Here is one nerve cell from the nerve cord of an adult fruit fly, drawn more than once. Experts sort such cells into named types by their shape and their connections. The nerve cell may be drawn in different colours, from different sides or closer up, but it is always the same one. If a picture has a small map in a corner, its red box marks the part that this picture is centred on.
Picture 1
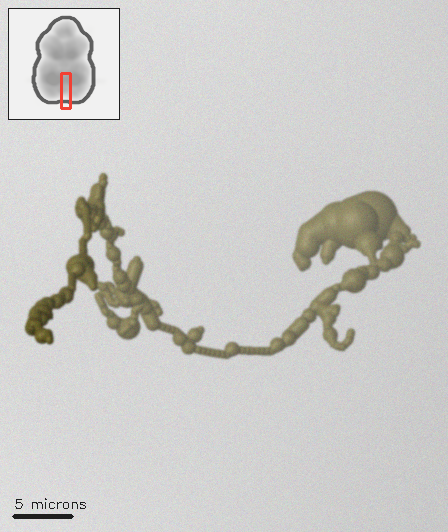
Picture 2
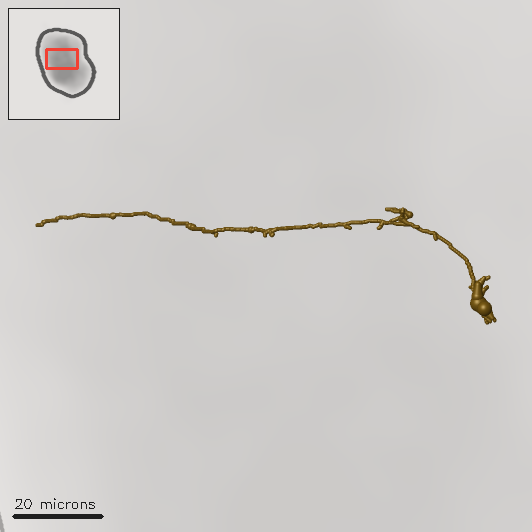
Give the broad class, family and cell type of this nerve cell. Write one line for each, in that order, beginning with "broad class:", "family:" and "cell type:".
broad class: ascending neuron
family: hemilineage 27X
cell type: AN27X020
